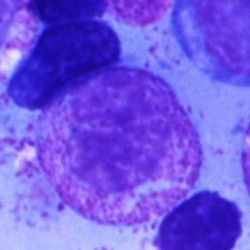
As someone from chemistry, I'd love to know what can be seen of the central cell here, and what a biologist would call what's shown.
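Round outline, to start with. The chromatin looks fine and fairly evenly spread, with no coarse dark clumps. A moderate rim of cytoplasm goes all the way round the nucleus, and it is packed with fine reddish-purple granules. The cell is a myelocyte.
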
